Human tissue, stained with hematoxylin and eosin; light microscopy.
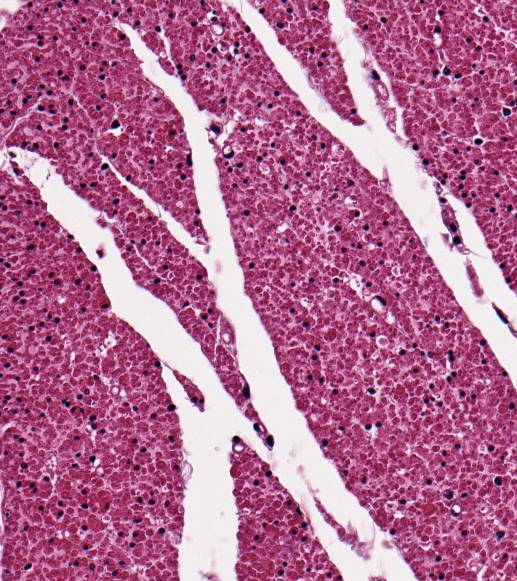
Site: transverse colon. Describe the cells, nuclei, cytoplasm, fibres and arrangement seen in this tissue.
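In this tissue, closely packed cells form solid sheets that narrow white clefts divide into long bands. Each cell has dense, deep pink-red cytoplasm. Small, round, darkly stained nuclei are scattered singly through the sheets. Within the sheets, very little stroma separates the cells.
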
